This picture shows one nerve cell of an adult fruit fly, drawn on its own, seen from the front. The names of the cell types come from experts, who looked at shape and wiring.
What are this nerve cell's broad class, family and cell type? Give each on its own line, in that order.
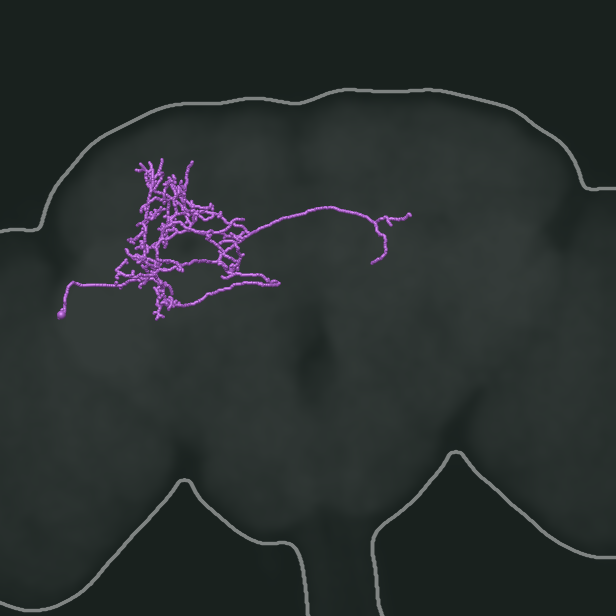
central-brain intrinsic neuron
hemilineage VLPl2_medial
CL062_b2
